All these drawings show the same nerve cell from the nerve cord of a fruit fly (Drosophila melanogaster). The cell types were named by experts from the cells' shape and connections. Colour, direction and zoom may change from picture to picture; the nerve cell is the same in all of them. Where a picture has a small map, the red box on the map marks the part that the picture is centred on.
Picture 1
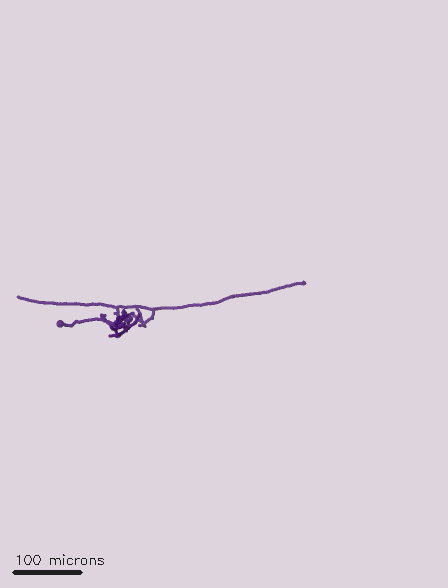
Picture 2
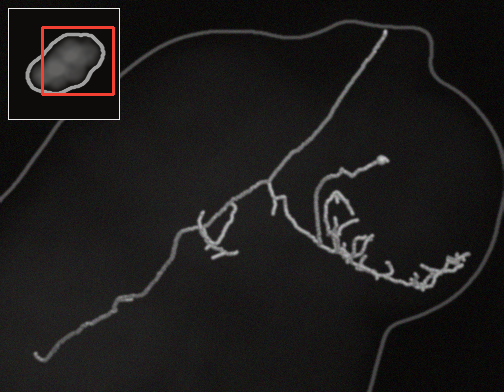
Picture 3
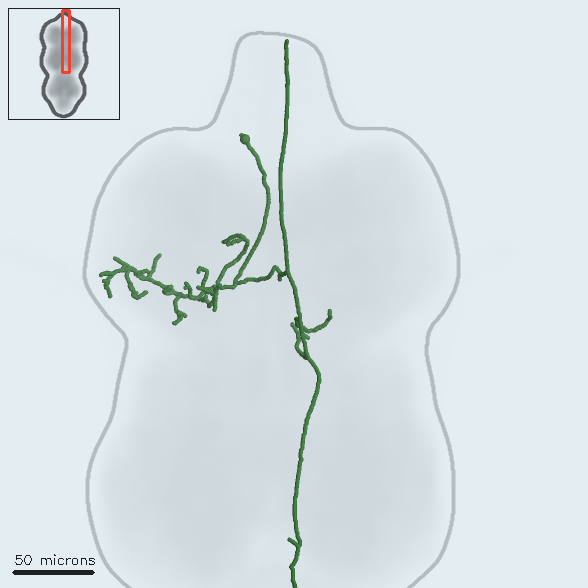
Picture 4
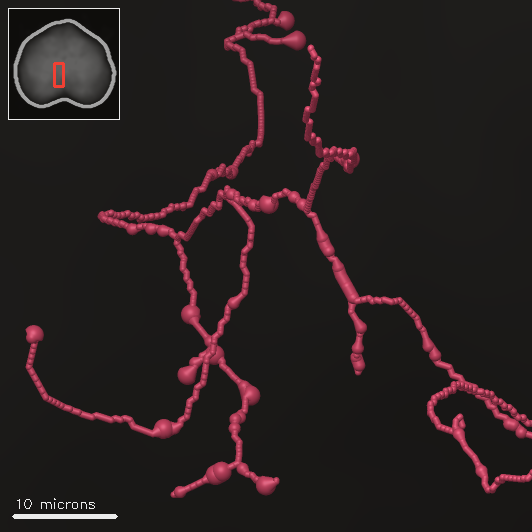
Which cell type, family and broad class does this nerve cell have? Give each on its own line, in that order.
AN10B046
hemilineage 10B
ascending neuron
